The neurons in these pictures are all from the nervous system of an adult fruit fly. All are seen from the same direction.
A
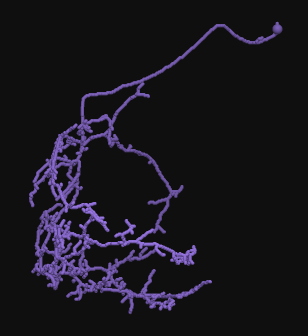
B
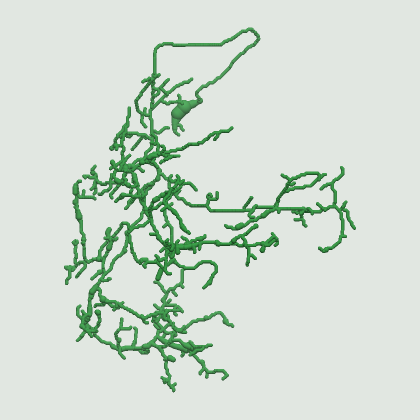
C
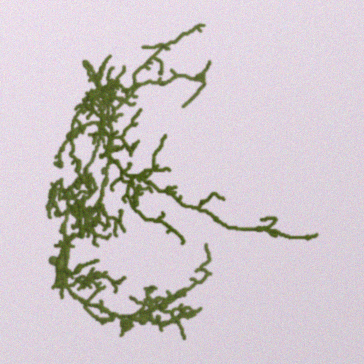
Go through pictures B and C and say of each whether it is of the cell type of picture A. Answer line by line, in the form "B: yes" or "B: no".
B: yes
C: yes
